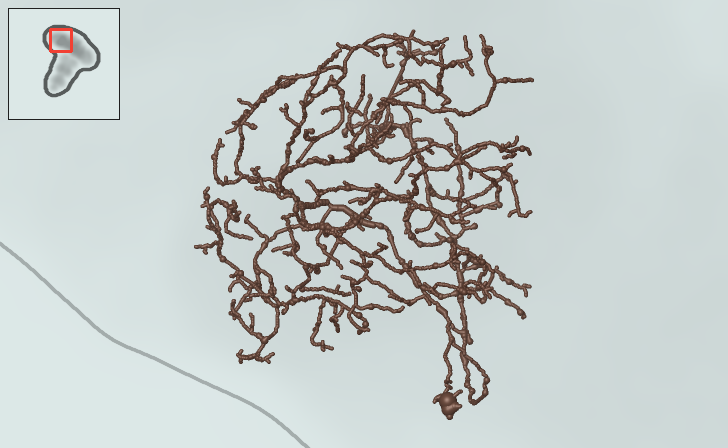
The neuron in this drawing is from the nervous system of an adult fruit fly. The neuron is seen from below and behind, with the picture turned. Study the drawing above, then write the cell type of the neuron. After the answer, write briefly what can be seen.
Its cell type is LT74. It is a visual projection neuron. Its cell body lies at the bottom of the picture. As drawn here it is about as wide as it is tall.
